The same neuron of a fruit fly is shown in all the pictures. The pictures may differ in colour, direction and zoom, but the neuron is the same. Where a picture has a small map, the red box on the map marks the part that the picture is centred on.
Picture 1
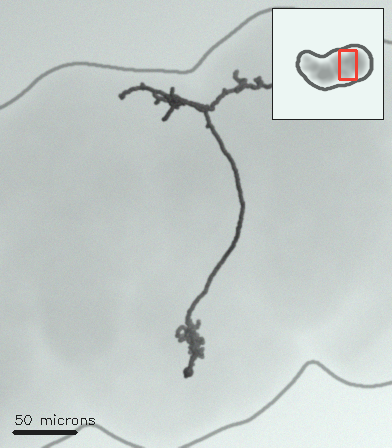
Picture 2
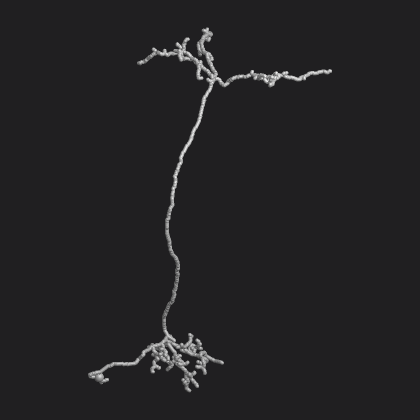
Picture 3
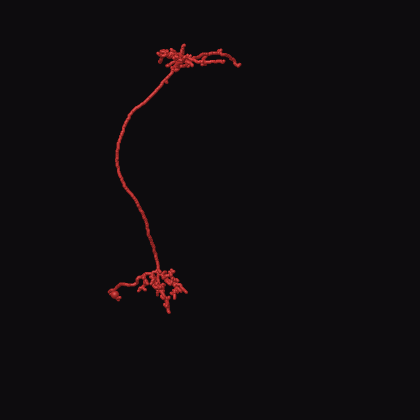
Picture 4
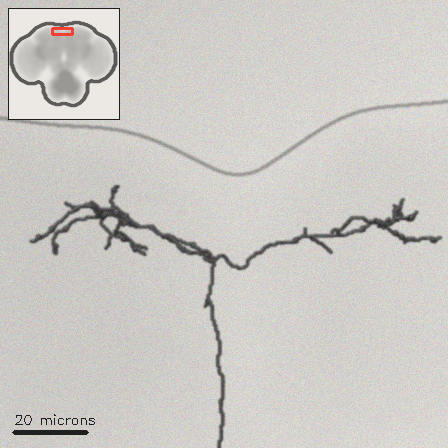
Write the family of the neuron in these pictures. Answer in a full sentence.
The family is hemilineage FLAa2.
